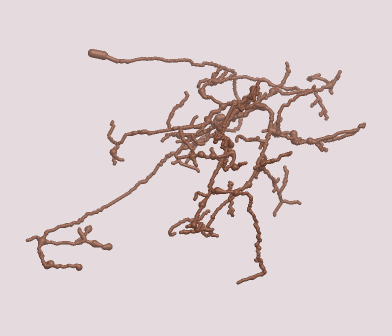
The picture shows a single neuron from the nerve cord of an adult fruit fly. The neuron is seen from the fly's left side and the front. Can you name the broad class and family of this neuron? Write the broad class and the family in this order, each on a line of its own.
nerve-cord intrinsic neuron
hemilineage 11B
